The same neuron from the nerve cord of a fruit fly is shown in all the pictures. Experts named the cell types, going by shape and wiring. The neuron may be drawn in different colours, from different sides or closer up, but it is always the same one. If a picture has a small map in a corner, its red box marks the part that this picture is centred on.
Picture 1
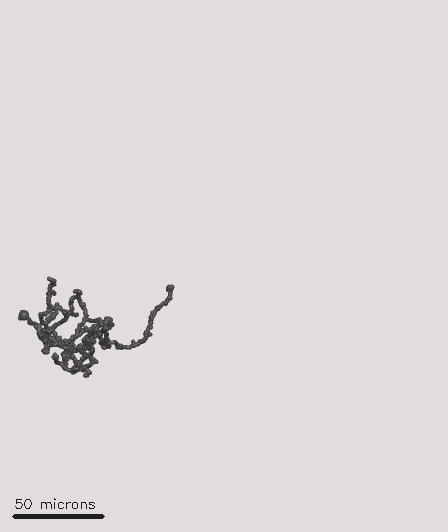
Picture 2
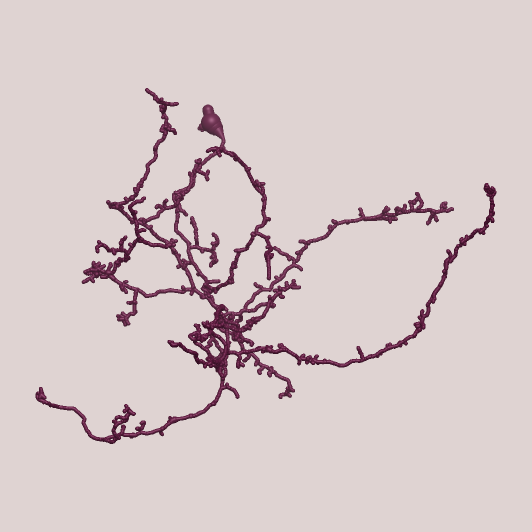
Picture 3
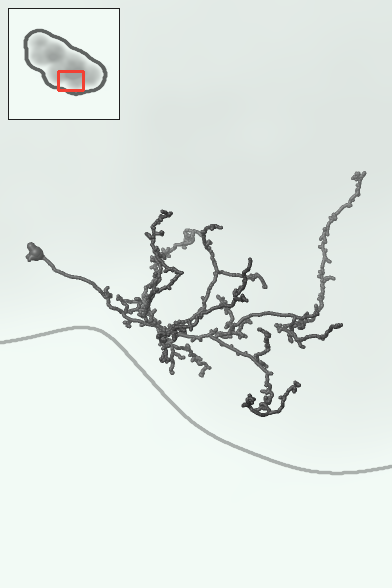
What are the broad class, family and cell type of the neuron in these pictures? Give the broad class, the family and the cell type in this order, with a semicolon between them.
nerve-cord intrinsic neuron; hemilineage 20A.22A; IN20A.22A071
